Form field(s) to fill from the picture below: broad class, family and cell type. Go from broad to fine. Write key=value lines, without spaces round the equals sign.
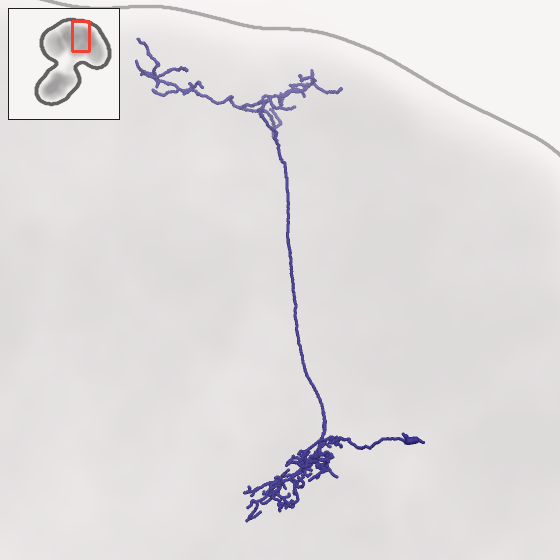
broad_class=central-brain intrinsic neuron
family=hemilineage FLAa2
cell_type=PRW010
